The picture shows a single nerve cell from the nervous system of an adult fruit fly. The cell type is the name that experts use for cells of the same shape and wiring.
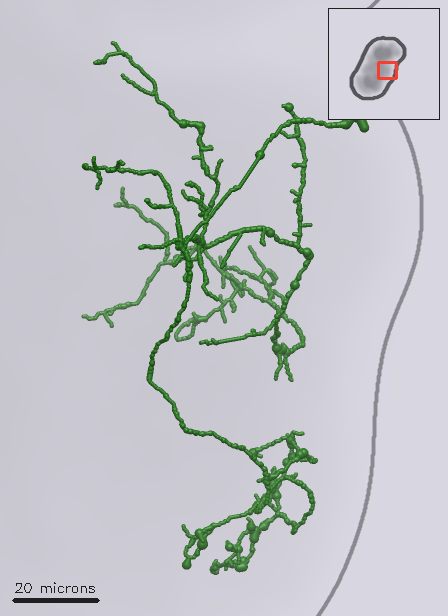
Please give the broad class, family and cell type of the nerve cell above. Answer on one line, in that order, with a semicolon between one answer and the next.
central-brain intrinsic neuron; hemilineage LHp3; CB1901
